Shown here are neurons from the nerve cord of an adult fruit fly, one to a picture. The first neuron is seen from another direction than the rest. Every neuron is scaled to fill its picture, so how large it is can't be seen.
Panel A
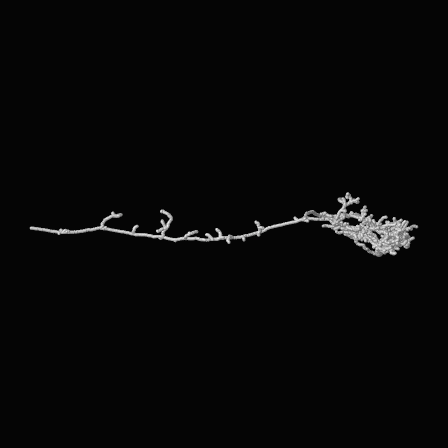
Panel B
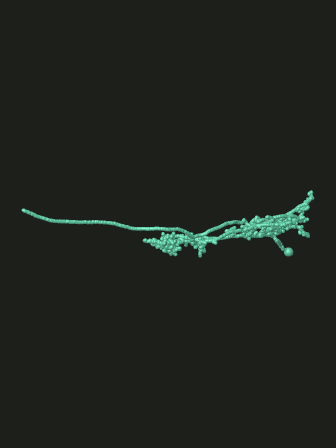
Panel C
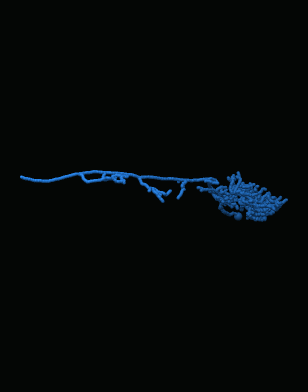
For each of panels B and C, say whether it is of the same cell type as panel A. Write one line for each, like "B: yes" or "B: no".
B: no
C: yes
